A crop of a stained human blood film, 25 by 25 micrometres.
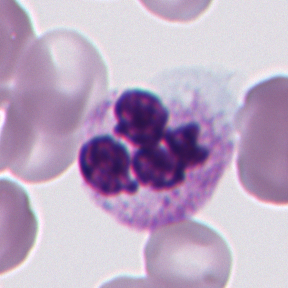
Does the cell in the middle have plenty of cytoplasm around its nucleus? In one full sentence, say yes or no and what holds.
Yes, around the nucleus lies a broad area of cytoplasm.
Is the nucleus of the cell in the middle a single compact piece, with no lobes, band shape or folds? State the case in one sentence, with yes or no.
No, what this cell has is a nucleus made of separate segments.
